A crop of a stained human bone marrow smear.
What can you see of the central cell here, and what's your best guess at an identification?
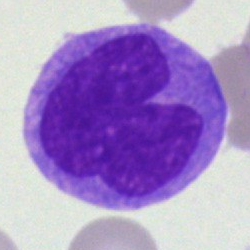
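First, the outline: it is round and mostly smooth. Next, the nucleus: a deep notch cuts into it from the right side, and it fills most of the cell, leaving a moderate rim of cytoplasm. Last, the cytoplasm: no coarse dark granules are seen in it. This cell is a blast.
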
